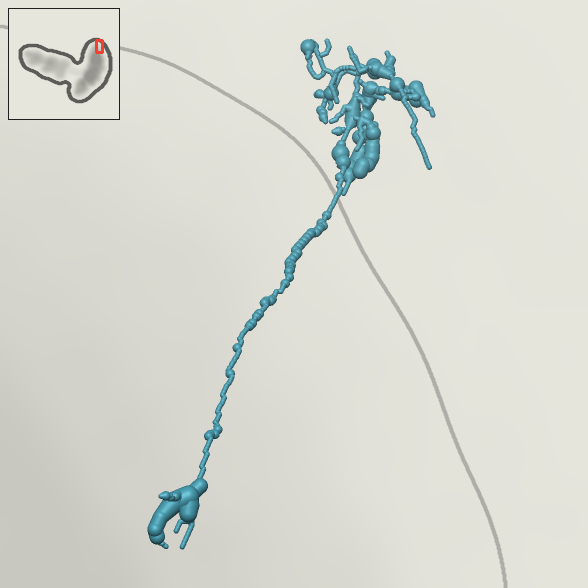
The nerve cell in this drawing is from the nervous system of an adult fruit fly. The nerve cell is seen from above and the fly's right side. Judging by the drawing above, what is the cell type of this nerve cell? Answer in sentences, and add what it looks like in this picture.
The cell type is Lai. This is an optic-lobe intrinsic neuron. It is in the brain and does not reach the nerve cord. In this view it is taller than it is wide.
